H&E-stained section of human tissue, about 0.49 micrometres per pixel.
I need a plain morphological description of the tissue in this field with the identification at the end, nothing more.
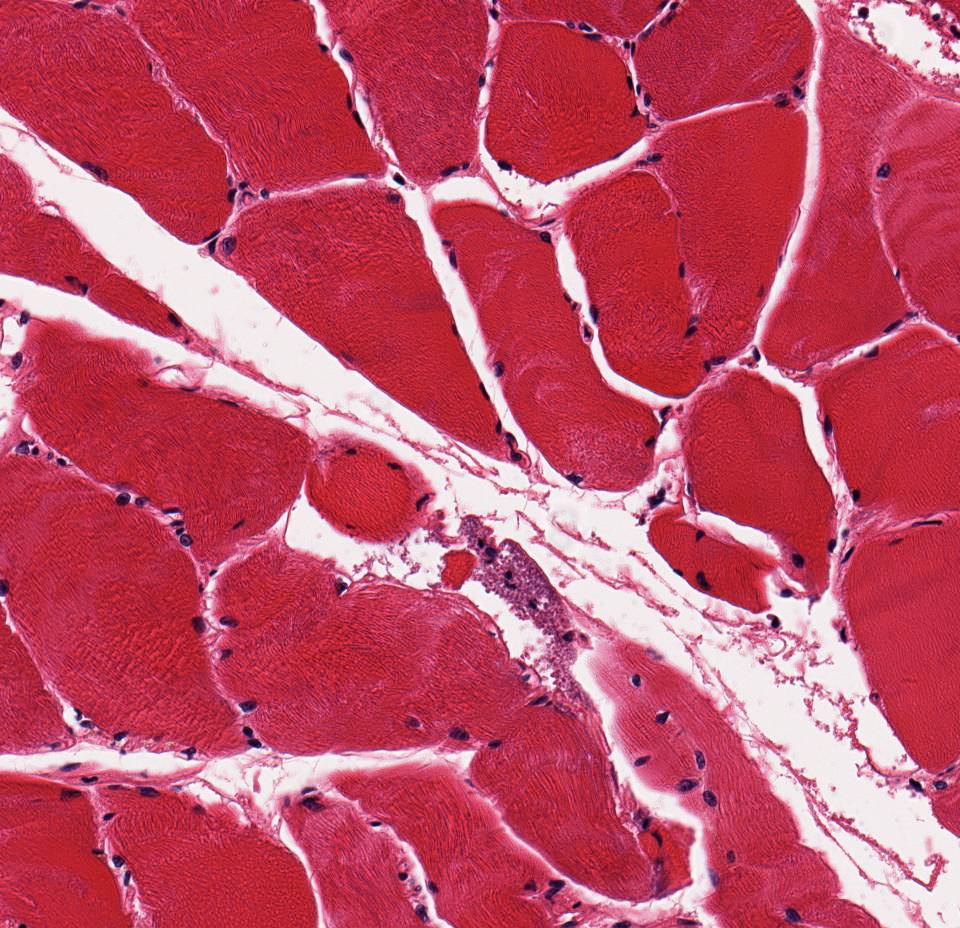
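First, small dark nuclei lie at the fibre edges, just under their surface. Second, the fibre cytoplasm stains a deep, intense red with eosin. Third, a band of loose, pale connective tissue with wispy fibres crosses diagonally from upper left to lower right. Fourth, no fat cells appear among the fibres here. This is skeletal muscle.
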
